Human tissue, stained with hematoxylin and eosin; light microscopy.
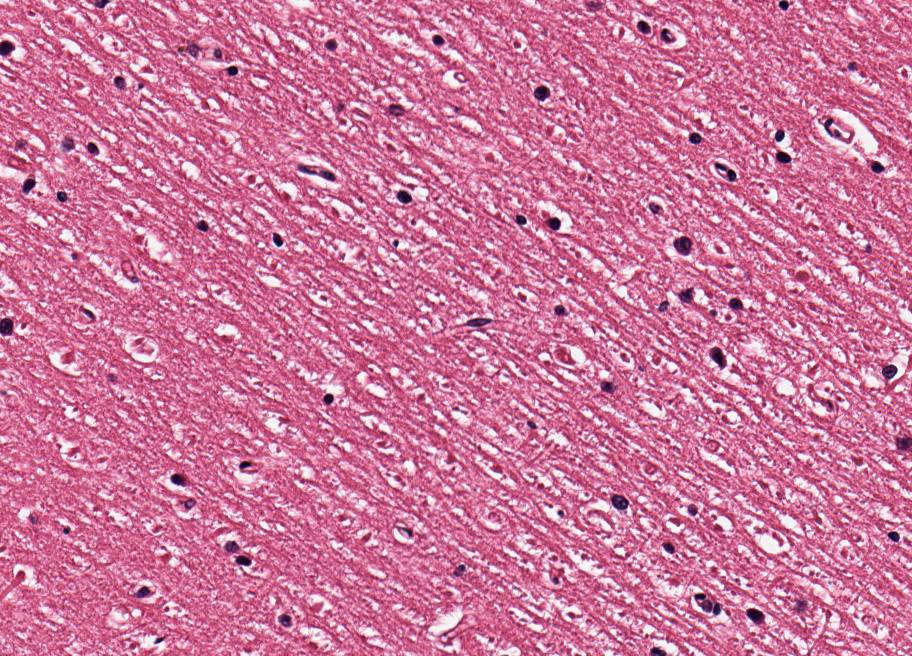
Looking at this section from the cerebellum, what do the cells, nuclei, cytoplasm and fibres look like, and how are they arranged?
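First, the tissue: the whole field is pink and finely fibrillar, its fibres running parallel in a single diagonal direction. Second, the nuclei: most are small, round and stained dark with haematoxylin, and many sit within clear perinuclear halos. Third, their spacing: they are sparse and widely scattered across the field rather than crowded together.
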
